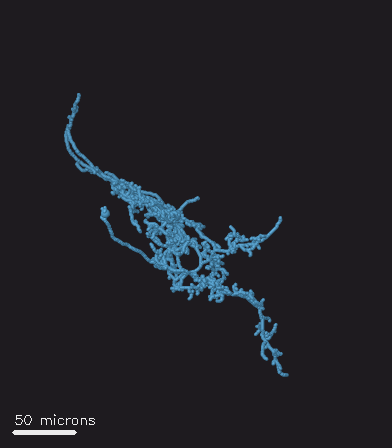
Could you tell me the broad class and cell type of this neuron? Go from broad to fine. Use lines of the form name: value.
broad class: central-brain intrinsic neuron
cell type: LAL102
